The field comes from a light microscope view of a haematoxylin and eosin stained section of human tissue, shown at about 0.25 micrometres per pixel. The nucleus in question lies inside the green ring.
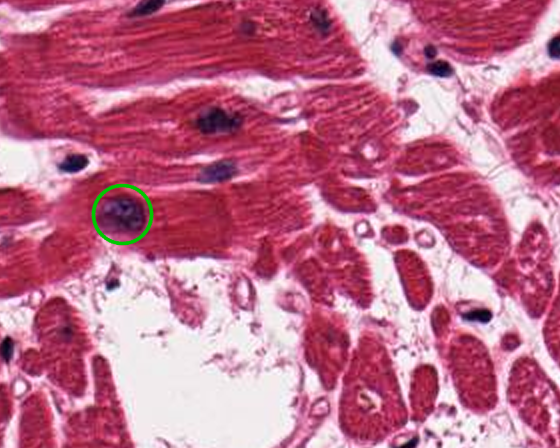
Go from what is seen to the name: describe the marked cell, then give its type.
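The nucleus is roundish-oval and sits inside the band of cytoplasm, not pressed against its outline. The nucleus is larger and paler than the small, solidly dark, elongated nucleus just up and to the left of it, and its chromatin looks clumped and uneven, with lighter gaps. The cytoplasm around it is abundant, deep pink-red, and shows fine parallel streaks running along the length of the cell. The cell lies in a fibre running lengthwise across the field, with pale loose space and cross-cut fibres just below it. It is a cardiomyocyte.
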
